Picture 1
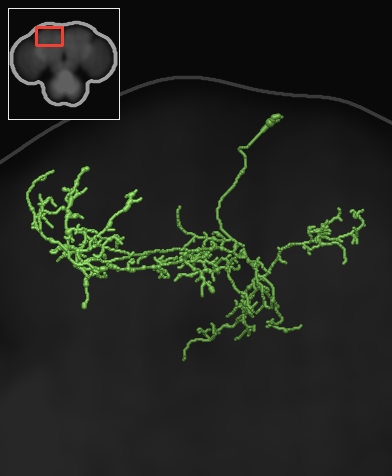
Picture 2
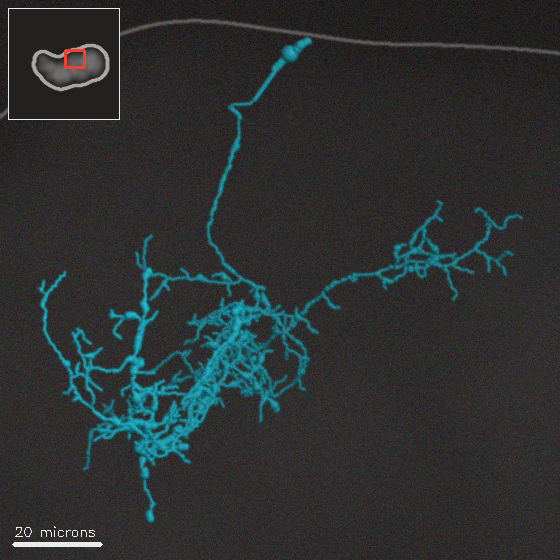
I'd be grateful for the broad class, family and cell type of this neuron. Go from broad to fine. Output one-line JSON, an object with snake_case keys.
{"broad_class": "central-brain intrinsic neuron", "family": "hemilineage CLp1", "cell_type": "CL245"}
